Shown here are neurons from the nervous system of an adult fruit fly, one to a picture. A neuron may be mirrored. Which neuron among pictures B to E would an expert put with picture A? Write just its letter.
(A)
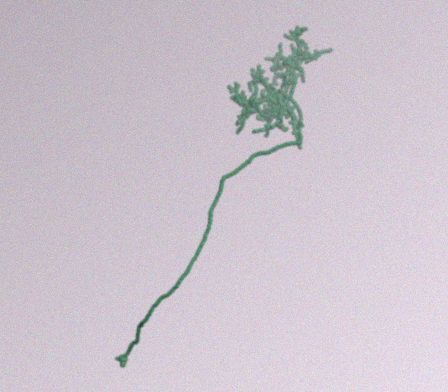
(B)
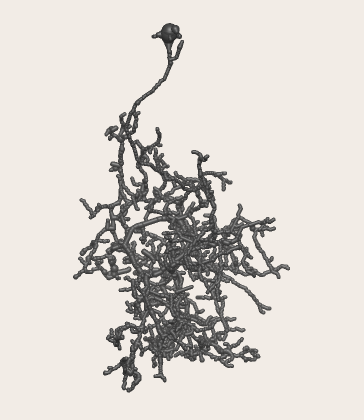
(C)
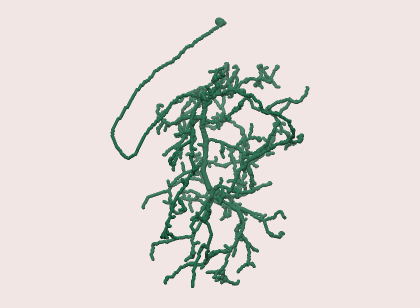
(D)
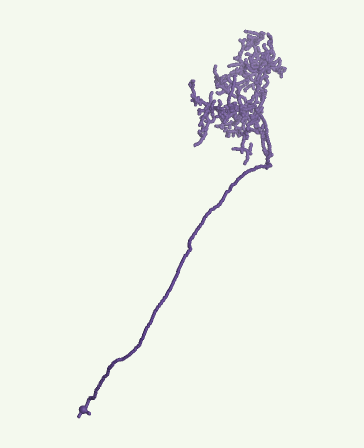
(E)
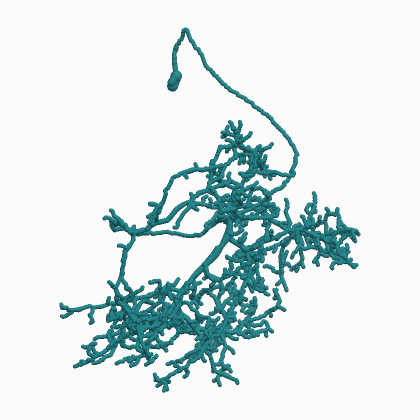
D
